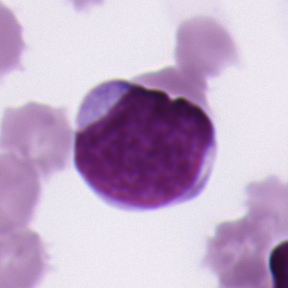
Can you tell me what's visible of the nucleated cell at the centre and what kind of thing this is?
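First, the outline: it is round. The cytoplasm has a pale bluish-lilac tint, and I find no granules in it. The nucleus lies off-centre, toward the lower right of the cell. What we have here is a myeloblast.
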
